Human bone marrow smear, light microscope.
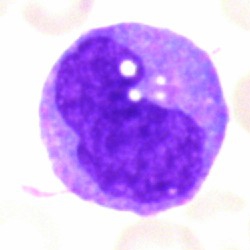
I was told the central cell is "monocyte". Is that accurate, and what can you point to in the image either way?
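What I see first is a roughly round outline. The nucleus is deeply indented on its upper right side. Close to that notch lie four small, round, clear vacuoles.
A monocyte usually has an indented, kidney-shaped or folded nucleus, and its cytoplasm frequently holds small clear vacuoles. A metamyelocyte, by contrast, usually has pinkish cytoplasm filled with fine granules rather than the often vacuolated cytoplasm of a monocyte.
So the notch speaks for monocyte, and the vacuoles speak for monocyte and against metamyelocyte. Yes, monocyte fits.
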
